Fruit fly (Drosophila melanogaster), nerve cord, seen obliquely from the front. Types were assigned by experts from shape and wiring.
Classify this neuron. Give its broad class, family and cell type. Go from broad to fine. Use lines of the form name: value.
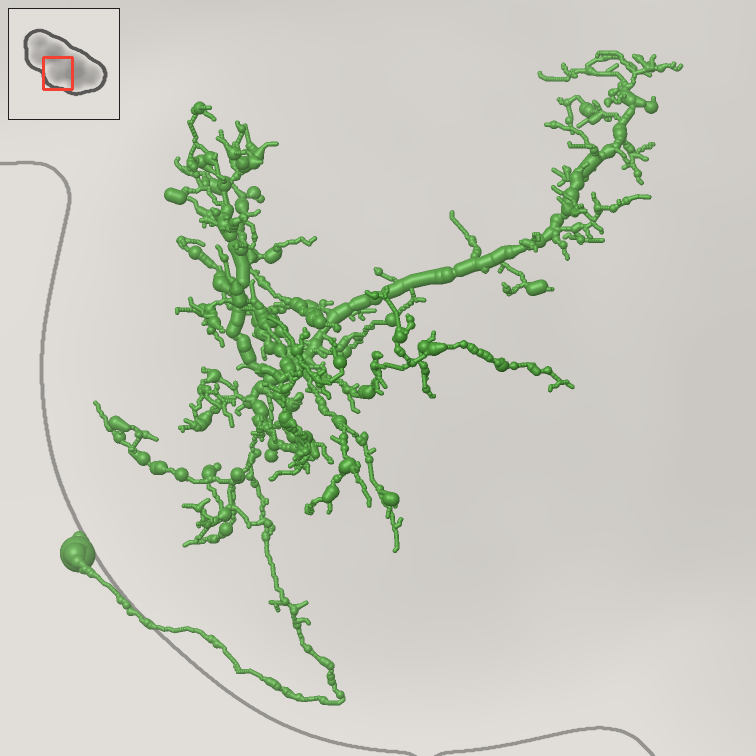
broad class: nerve-cord intrinsic neuron
family: hemilineage 13A
cell type: IN13A033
